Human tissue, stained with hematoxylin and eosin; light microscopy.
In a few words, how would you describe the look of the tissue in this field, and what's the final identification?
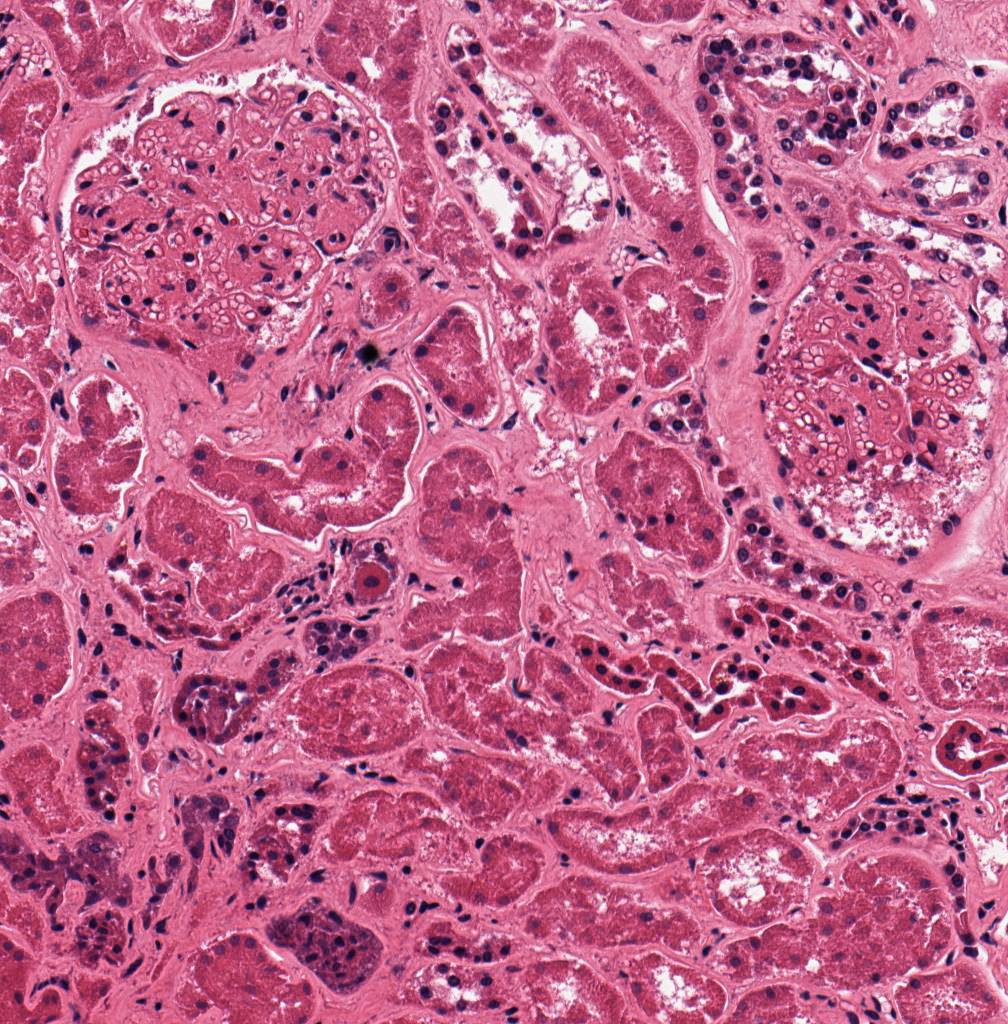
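Two glomeruli are present: one in the upper left, one at the right edge about midway down. Tubules fill most of the field; their lining cells have abundant granular eosinophilic cytoplasm. Most of these lining cells have a single small round nucleus. Between tubules lies pink collagen with scattered spindle-shaped nuclei. The tissue is renal cortex.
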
